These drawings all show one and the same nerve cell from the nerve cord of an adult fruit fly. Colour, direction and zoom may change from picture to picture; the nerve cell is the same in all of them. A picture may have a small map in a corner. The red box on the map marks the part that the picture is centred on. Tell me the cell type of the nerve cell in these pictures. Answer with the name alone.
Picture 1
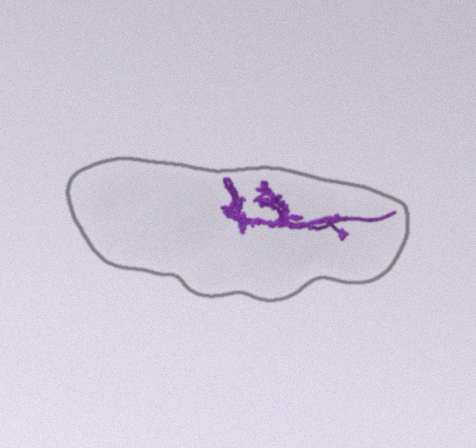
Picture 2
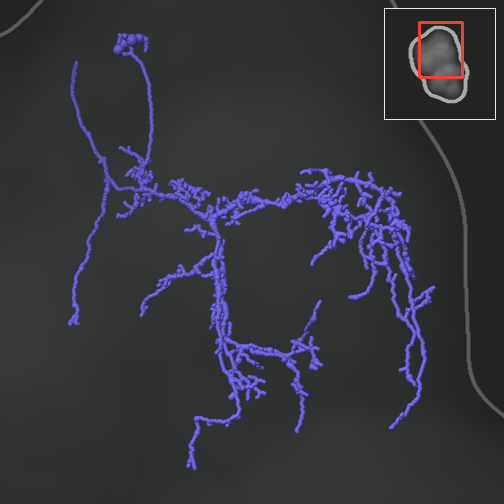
AN08B061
